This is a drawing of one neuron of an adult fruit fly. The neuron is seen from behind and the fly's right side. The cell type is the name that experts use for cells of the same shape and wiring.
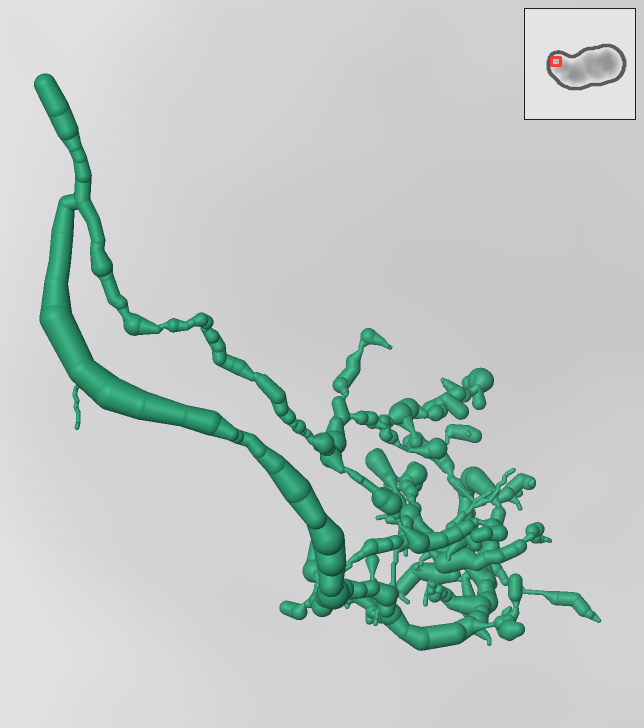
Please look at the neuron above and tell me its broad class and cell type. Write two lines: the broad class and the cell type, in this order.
sensory neuron entering the nerve cord
SNxx11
